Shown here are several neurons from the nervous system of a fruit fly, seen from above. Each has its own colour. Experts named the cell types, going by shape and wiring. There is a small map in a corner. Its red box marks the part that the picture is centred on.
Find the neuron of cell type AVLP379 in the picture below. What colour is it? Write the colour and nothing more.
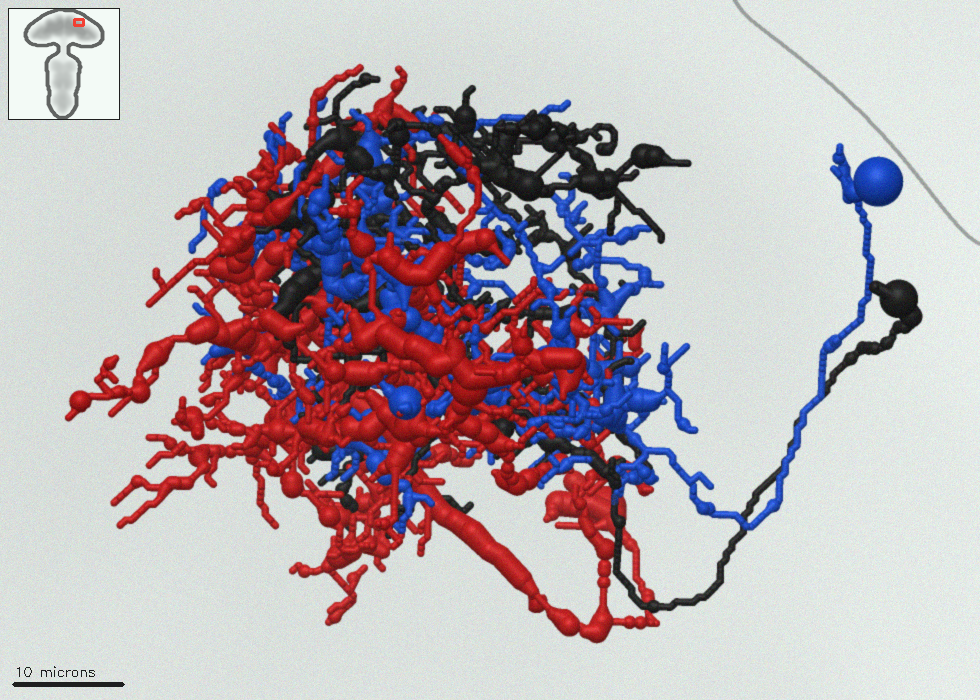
black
